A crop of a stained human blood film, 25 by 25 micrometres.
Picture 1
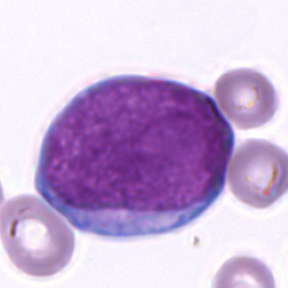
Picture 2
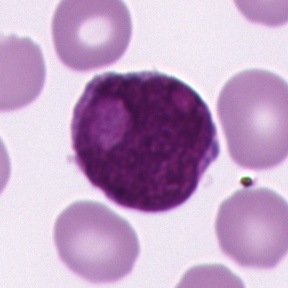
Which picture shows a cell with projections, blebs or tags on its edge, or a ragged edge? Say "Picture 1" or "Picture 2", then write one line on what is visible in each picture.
Picture 2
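In picture 1: The cell's edge is smooth, with no blebs or projections.
In picture 2: A small pale bulge projects from the right edge of the cell.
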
